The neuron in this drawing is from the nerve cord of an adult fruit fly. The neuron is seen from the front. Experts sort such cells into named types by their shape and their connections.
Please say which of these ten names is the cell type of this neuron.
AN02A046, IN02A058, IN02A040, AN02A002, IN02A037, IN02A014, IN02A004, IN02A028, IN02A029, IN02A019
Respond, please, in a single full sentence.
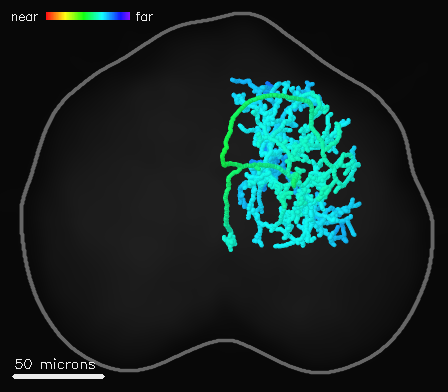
This neuron is a cell of type IN02A014.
